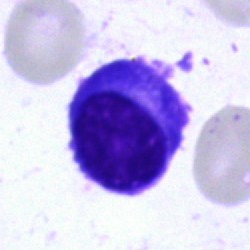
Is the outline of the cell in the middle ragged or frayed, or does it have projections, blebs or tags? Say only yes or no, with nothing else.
Yes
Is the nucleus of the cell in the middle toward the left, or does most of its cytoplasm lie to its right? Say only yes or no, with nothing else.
Yes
